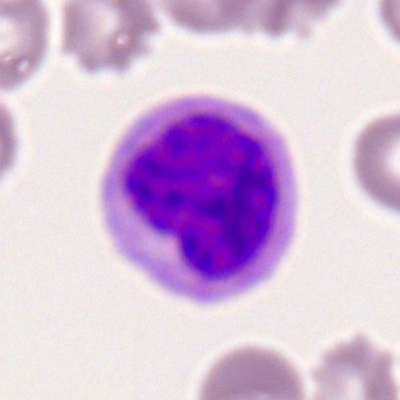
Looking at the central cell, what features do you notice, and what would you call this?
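This cell has a round, smooth outline. Its nucleus fills most of it, toward the upper right. Chromatin lies in dark purple patches with paler areas between. The cytoplasm is a pale lilac rim, widest at the lower left. Answer: monocyte.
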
